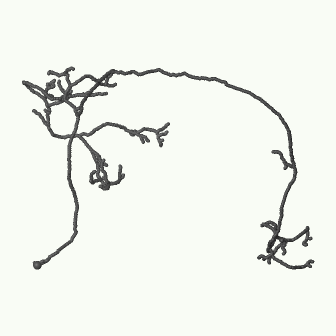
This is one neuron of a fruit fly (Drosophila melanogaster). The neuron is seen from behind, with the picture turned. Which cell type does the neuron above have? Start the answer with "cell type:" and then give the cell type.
cell type: M_lvPNm44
